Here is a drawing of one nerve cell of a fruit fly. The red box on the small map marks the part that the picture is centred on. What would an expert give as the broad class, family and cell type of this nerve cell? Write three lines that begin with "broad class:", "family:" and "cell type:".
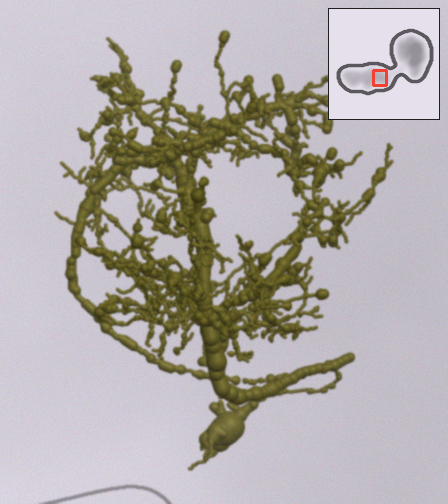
broad class: nerve-cord intrinsic neuron
family: hemilineage 13B
cell type: IN13B009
